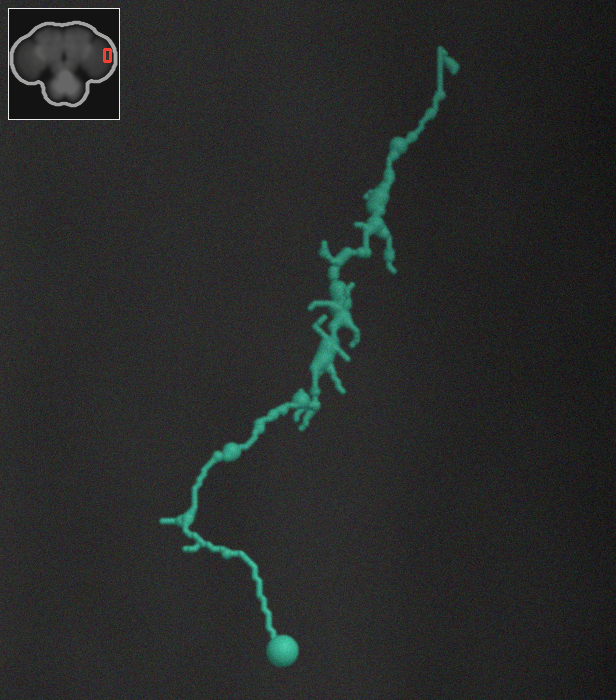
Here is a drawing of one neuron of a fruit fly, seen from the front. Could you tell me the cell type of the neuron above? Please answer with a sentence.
The cell type is Dm3b.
